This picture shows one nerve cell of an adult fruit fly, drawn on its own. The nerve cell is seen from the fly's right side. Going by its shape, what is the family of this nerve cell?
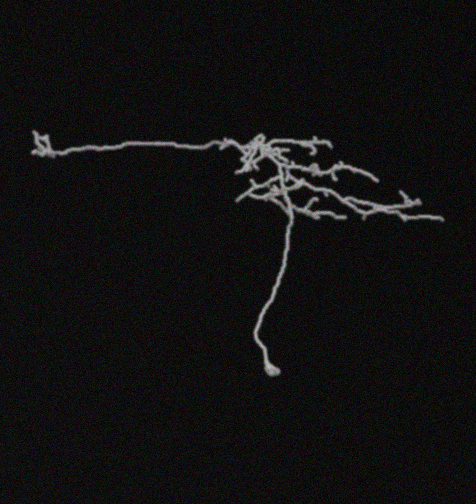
hemilineage 06A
